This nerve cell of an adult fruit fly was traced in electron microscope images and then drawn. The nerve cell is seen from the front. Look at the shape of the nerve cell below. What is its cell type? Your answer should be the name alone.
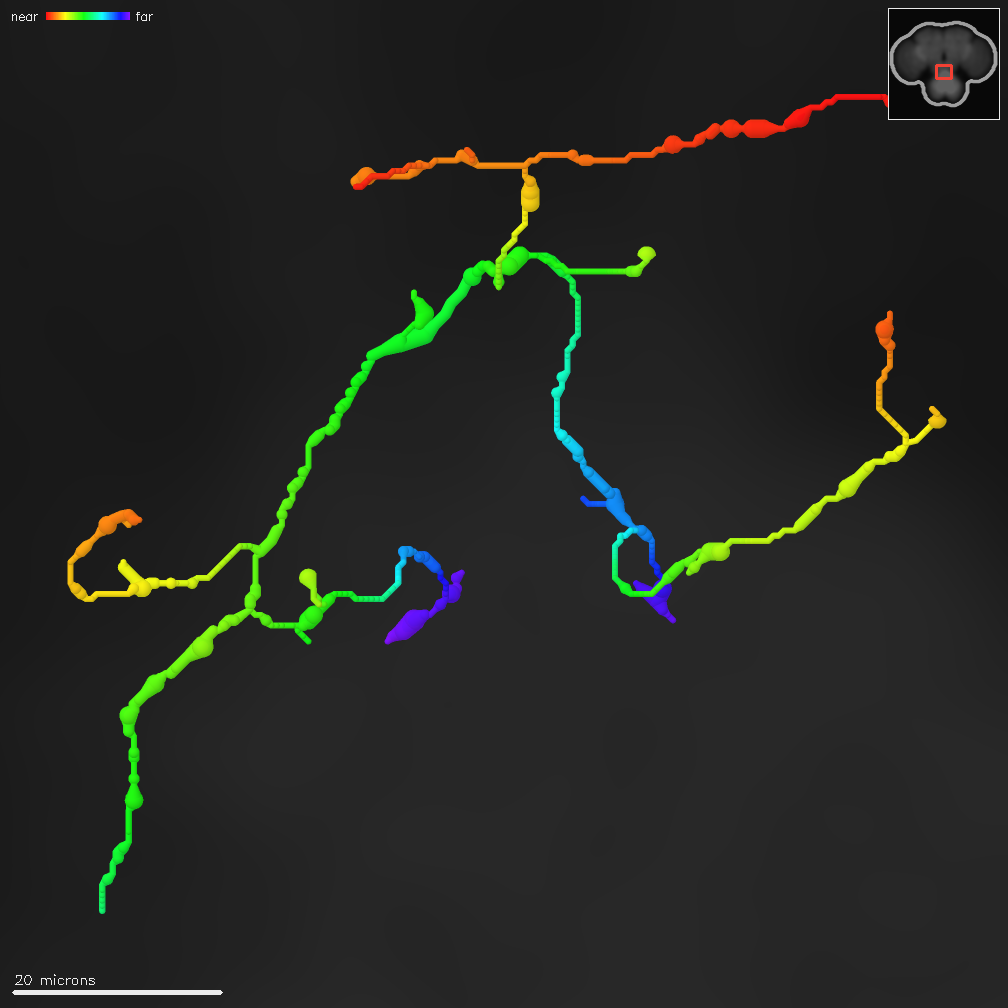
GNG643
